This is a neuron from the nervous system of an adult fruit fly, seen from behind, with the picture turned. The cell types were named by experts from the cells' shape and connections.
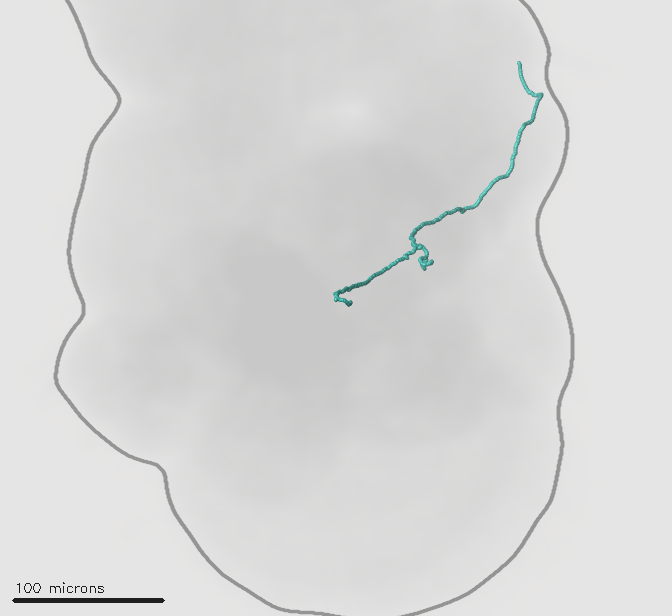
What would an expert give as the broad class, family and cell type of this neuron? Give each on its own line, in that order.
sensory neuron entering the nerve cord
class mechanosensory proprioceptive
SNpp18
